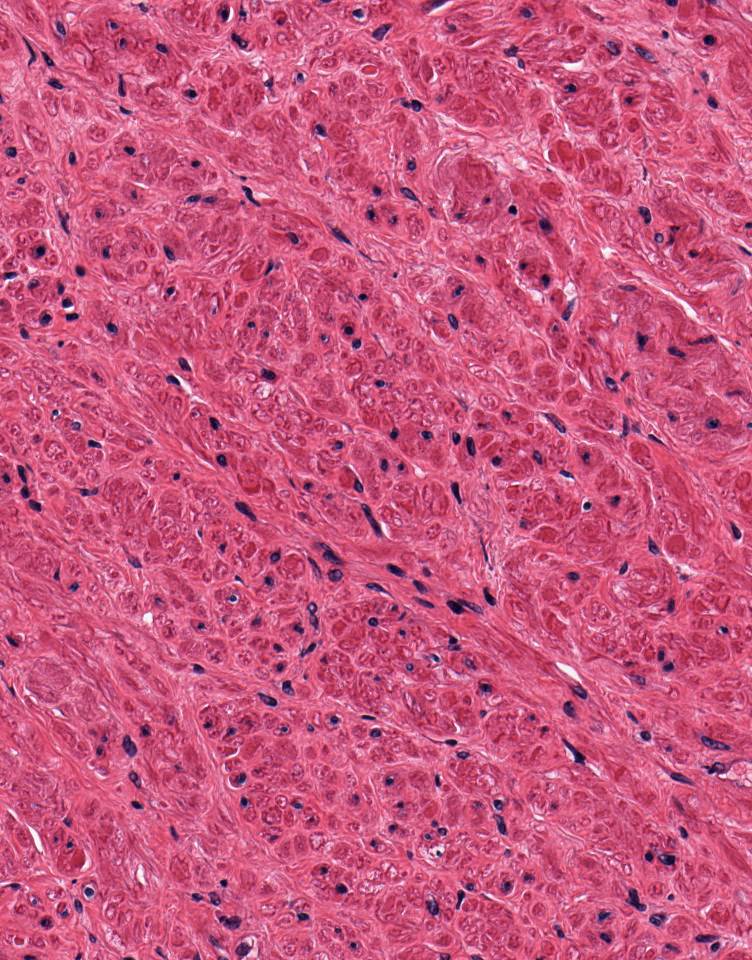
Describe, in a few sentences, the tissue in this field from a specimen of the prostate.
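Within the bundles, the cells have abundant bright pink cytoplasm. Where cut across, these cells have small, round, centrally placed nuclei. No glands or epithelium are present anywhere in the field, and there are no fat cells.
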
